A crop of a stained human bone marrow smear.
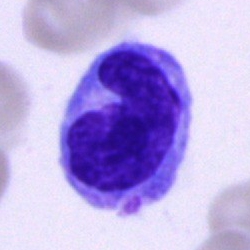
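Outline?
Oval.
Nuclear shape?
Deeply indented on the upper left side.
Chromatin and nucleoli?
Chromatin dark purple and clumped; no nucleoli visible.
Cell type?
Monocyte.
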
